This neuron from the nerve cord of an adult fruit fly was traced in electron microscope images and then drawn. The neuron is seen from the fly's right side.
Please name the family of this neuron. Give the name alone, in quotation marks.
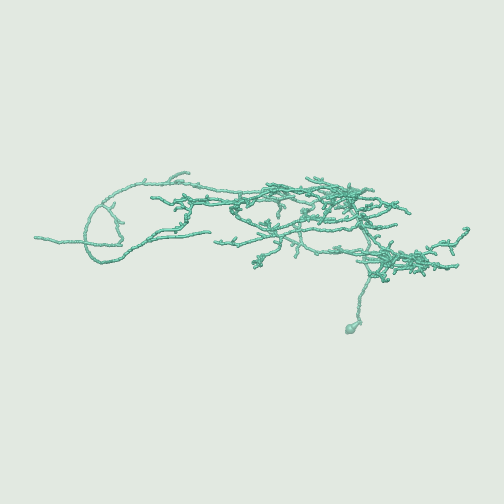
"hemilineage 03B"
